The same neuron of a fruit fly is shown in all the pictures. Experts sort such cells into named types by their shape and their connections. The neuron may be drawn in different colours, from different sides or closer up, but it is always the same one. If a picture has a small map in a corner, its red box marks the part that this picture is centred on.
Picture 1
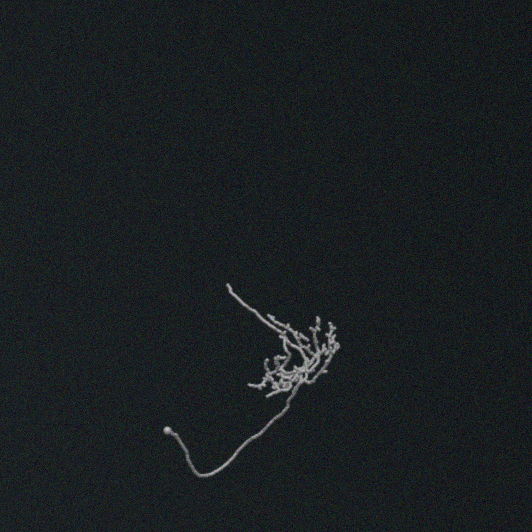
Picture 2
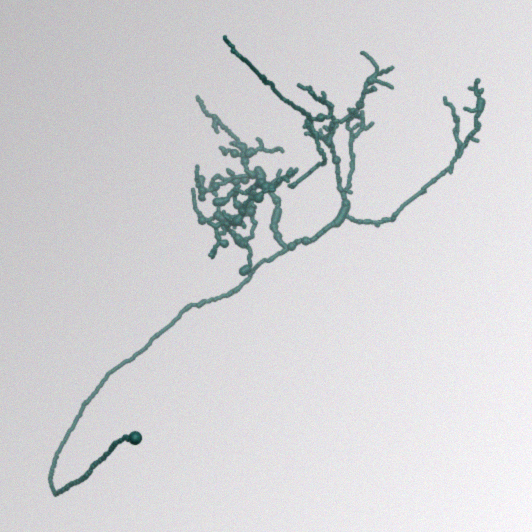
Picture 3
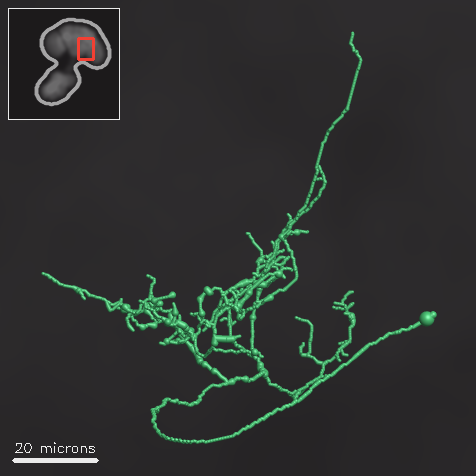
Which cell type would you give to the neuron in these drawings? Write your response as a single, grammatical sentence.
Of the cell type CB0986 is this neuron.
